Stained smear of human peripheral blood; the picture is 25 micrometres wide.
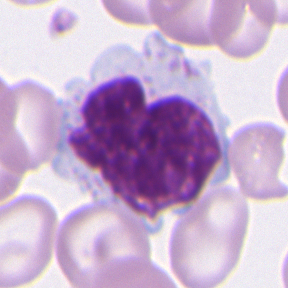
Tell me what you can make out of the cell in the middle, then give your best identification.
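See the deep notch in the upper edge of the nucleus, and the dark purple, mottled chromatin. The cytoplasm makes its widest band above the nucleus, and that's where fine lilac specks are scattered. This one's a large granular lymphocyte.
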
